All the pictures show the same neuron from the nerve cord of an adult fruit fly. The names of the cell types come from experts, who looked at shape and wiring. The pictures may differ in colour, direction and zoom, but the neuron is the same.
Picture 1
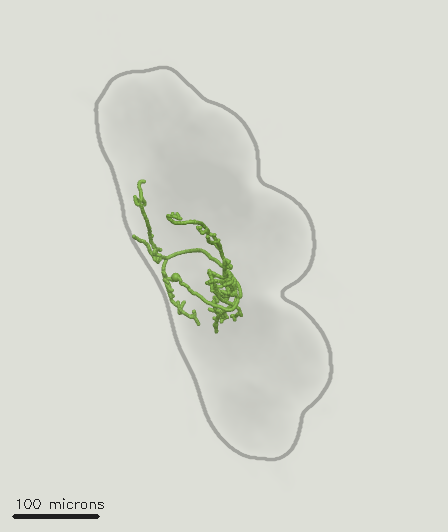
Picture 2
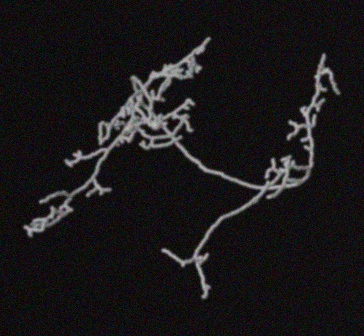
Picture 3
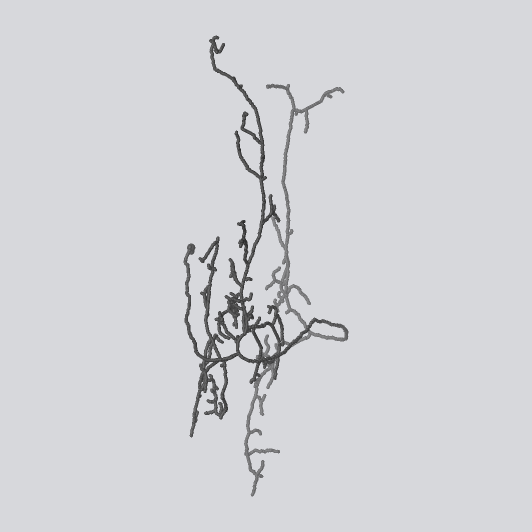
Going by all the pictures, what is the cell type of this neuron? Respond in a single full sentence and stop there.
The single neuron here is of type IN19B069.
